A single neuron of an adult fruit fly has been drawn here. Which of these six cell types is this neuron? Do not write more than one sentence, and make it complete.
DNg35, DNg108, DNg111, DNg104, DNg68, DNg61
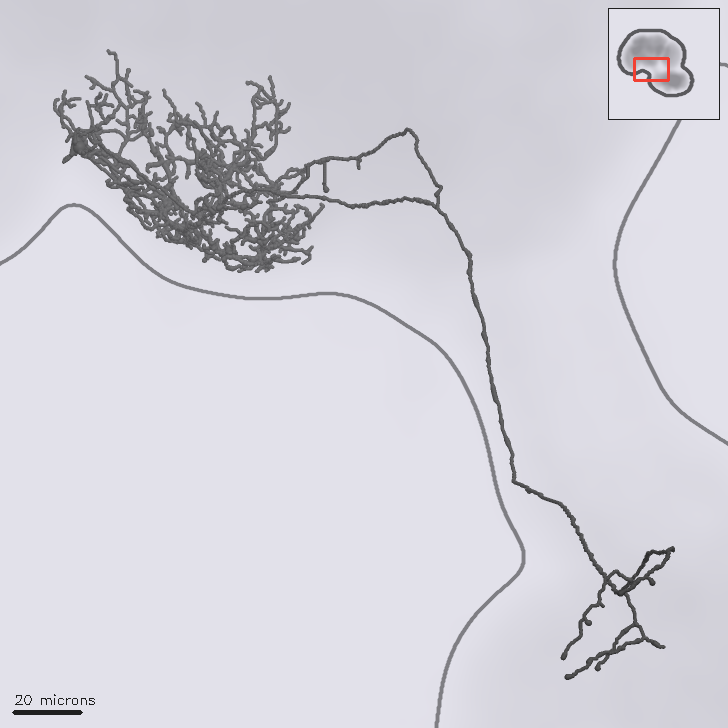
What this neuron is, by cell type, is DNg61.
